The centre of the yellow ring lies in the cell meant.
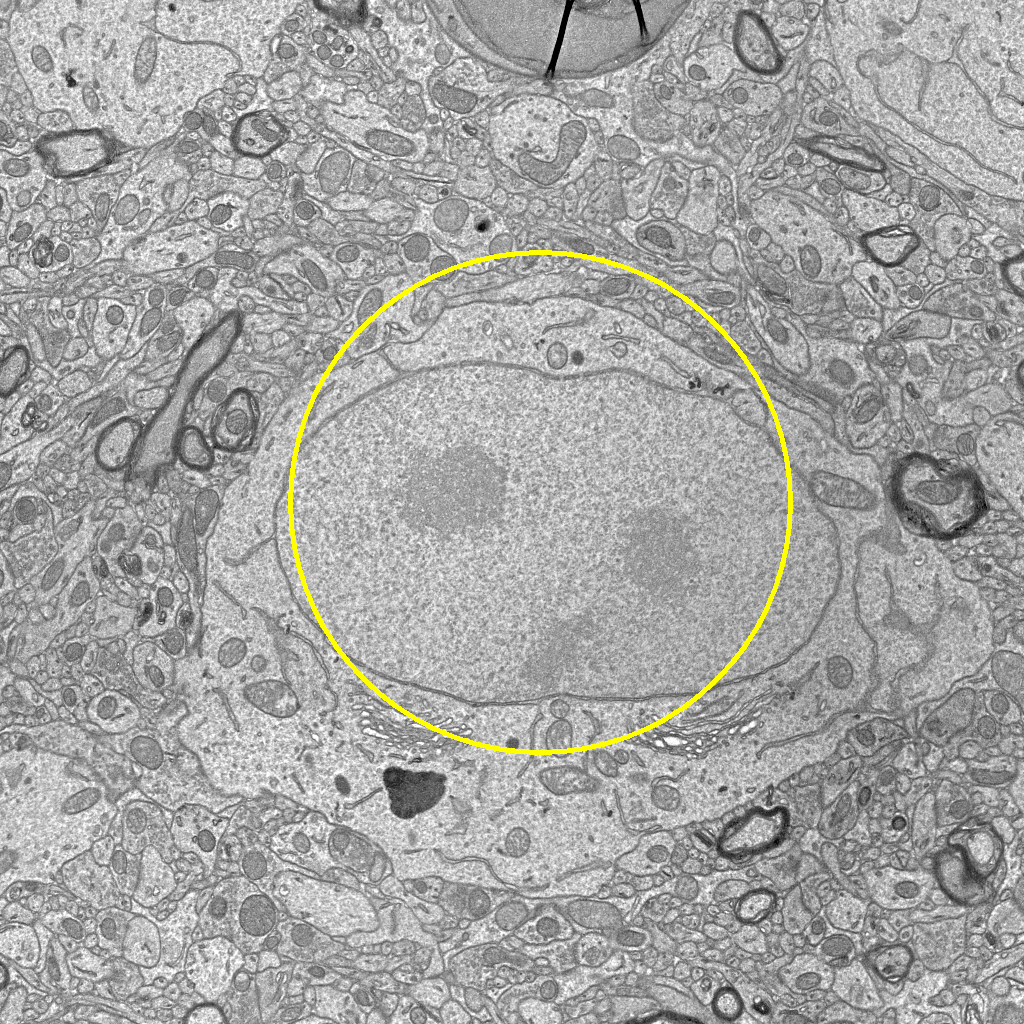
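Excitatory neuron. First, the nucleus: a large oval, wider than it is tall, shown almost whole within the ring. Second, its envelope runs smoothly, without deep folds. Third, the chromatin is finely dispersed, and no dark clumps line the envelope. Last, instead of one compact dark nucleolus, three diffuse, slightly darker patches lie within the nucleus.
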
